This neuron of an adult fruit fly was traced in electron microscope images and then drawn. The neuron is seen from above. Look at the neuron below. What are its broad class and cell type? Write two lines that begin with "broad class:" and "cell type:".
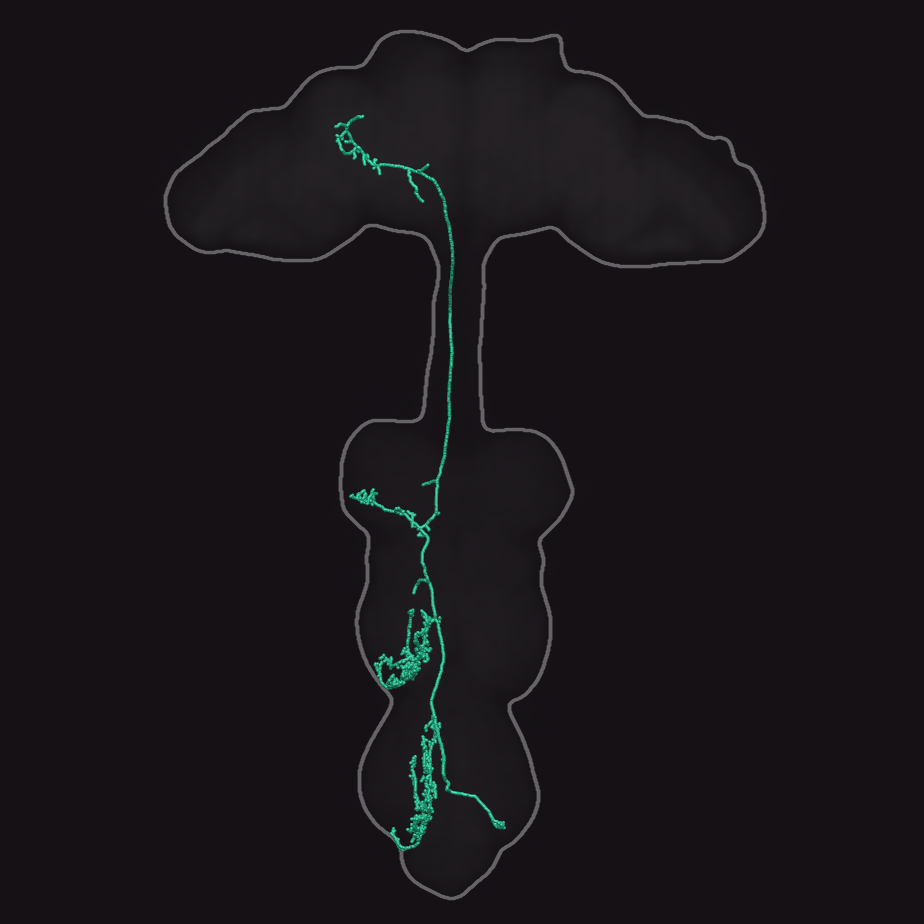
broad class: ascending neuron
cell type: ANXXX082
